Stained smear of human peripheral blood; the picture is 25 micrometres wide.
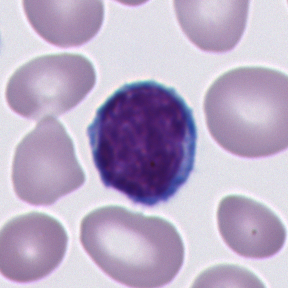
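Typical lymphocyte at the centre of a stained peripheral blood smear. Nucleus checked first: round, with no indentation and no lobes. Chromatin next: dark purple and coarsely clumped. Cytoplasm then: only a thin blue rim, widest on the right side. Sizes last: the cell is about 11 by 10 micrometres and the nucleus about 10 by 8 micrometres, filling about 80% of the cell's area.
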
